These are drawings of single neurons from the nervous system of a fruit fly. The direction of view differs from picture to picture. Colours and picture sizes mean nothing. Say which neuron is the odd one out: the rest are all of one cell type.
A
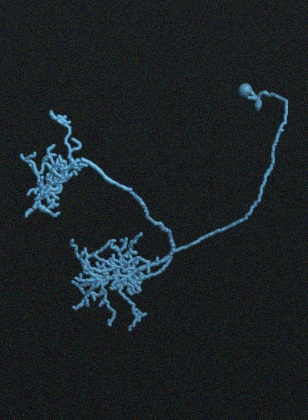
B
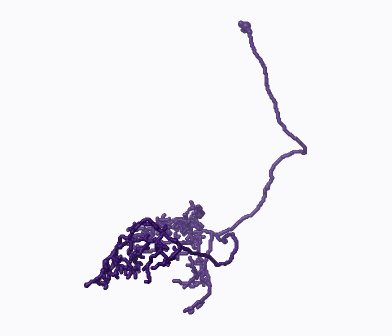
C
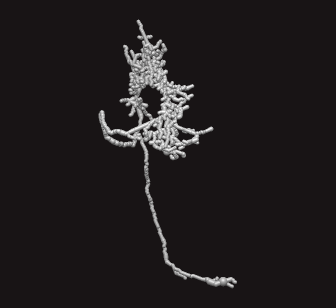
Picture B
